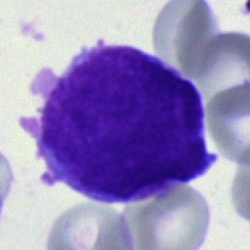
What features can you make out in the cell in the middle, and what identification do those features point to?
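Roughly round, this one, with a few slightly angular stretches in the outline. The nucleus takes up nearly the whole cell, and there are no granules visible in the cytoplasm. You'll also spot small pale lilac blebs projecting from the left edge. It's a blast.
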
